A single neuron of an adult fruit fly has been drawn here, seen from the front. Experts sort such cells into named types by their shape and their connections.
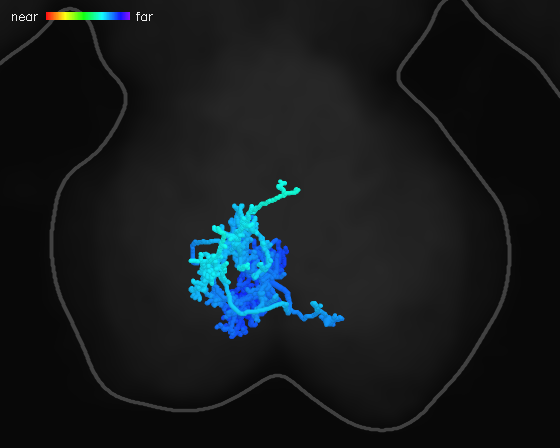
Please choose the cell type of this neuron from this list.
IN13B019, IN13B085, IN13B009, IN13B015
IN13B009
